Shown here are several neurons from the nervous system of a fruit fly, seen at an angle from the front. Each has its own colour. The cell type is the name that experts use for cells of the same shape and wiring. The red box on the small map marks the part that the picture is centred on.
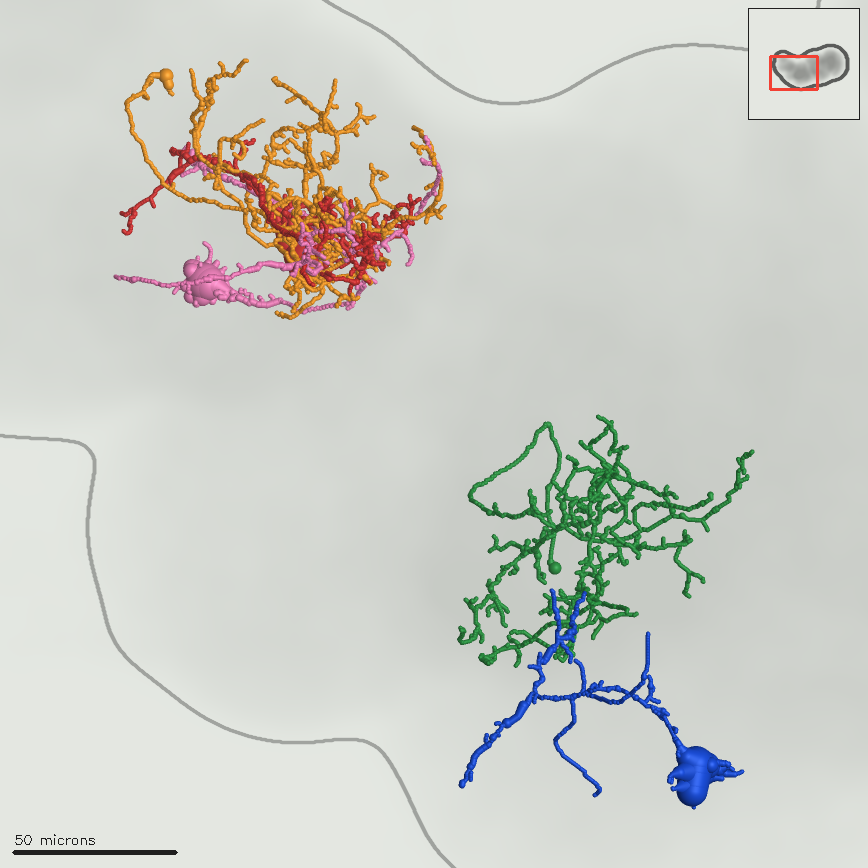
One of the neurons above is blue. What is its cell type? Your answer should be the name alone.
ltm MN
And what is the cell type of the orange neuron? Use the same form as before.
IN20A.22A010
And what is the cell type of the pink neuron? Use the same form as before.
ltm1-tibia MN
